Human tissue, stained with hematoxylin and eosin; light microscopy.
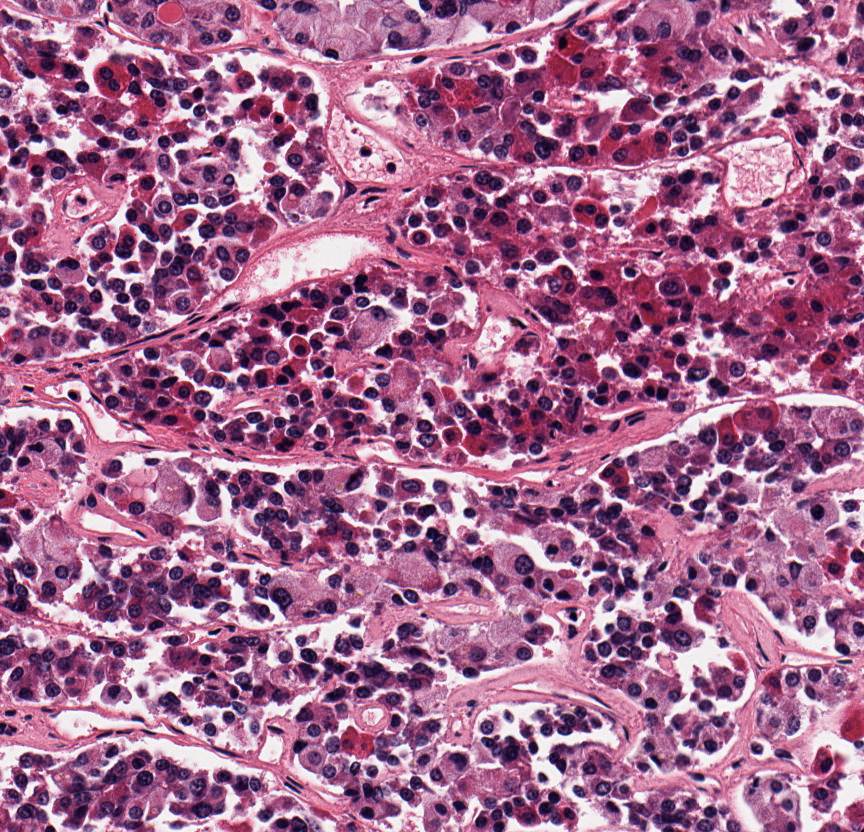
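Pituitary. Mixed population: many cells with intensely red, eosinophilic cytoplasm lie among cells with paler cytoplasm. Strongly eosinophilic cells most crowded upper right and centre. Many others have pale pinkish-grey to lilac cytoplasm, borders indistinct. Thin-walled vessels run within the septa; a dilated, pale-filled one lies upper centre.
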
